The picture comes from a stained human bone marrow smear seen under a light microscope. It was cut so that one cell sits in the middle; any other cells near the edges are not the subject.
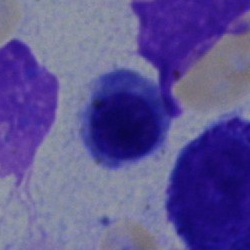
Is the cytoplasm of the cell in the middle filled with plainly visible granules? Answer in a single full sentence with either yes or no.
No, no granules can be seen in the cytoplasm of this cell.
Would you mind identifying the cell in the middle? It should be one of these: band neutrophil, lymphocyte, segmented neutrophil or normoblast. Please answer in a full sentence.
The central element of this crop is a cell, namely a normoblast.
